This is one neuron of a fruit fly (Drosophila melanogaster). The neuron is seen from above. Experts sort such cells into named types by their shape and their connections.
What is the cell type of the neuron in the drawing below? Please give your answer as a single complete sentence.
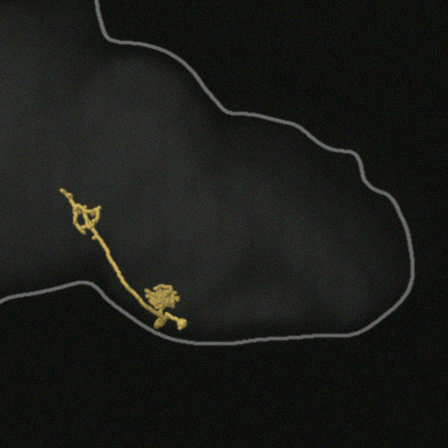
In terms of cell type, the neuron is LPC1.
